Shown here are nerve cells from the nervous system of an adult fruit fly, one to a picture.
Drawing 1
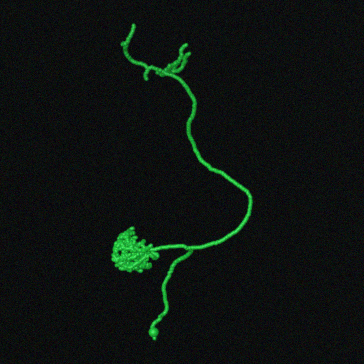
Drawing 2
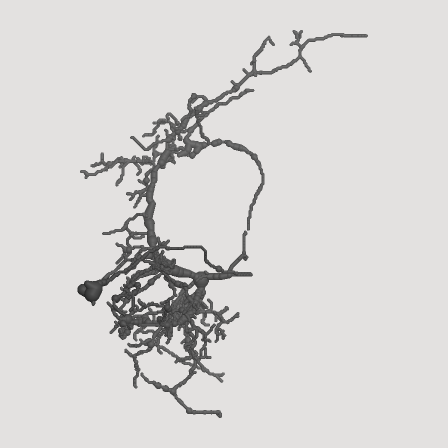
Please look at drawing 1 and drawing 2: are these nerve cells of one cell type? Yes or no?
no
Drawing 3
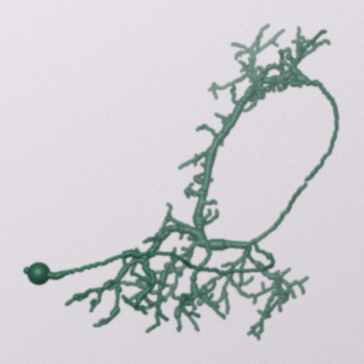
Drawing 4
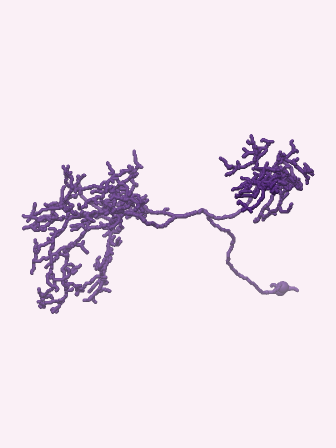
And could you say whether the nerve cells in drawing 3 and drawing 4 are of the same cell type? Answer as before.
no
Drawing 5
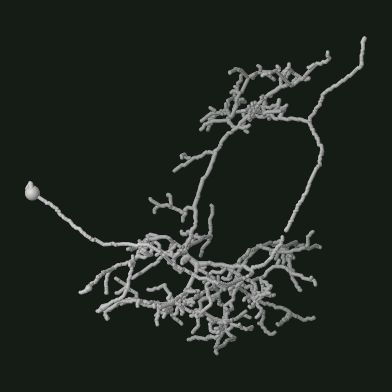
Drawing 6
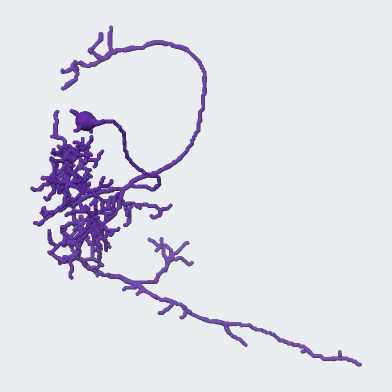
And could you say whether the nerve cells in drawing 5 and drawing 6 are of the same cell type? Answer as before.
yes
